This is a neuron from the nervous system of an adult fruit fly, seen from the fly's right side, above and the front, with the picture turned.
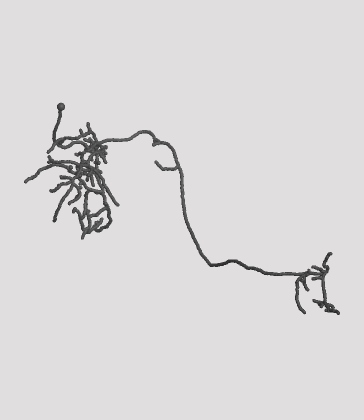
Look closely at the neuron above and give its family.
hemilineage 19B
